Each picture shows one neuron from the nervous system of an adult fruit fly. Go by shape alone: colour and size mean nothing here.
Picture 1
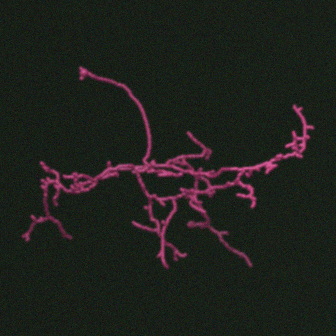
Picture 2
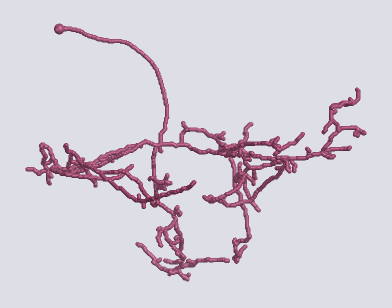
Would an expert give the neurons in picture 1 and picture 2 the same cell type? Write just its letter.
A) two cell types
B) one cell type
B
